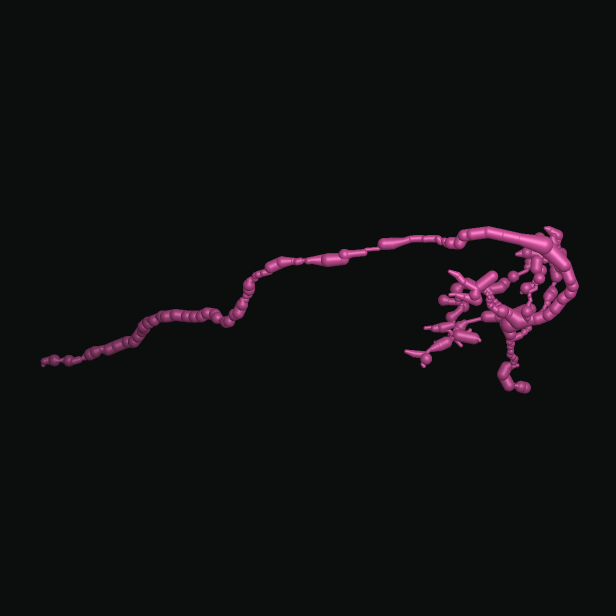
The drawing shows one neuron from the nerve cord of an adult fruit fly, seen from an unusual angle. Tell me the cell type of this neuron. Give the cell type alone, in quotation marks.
"SNxx17"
